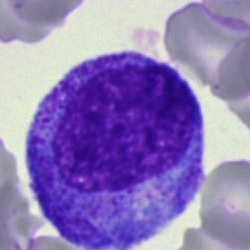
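Promyelocyte, the central cell in a stained bone marrow smear: dark purple chromatin with a mottled texture; blue-violet cytoplasm forming a crescent widest along the lower edge of the cell, with a paler band of cytoplasm just below the nucleus.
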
